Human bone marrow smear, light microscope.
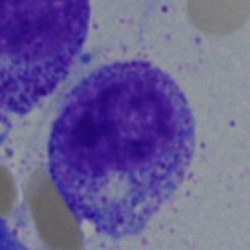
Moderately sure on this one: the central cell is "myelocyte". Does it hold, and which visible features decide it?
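The deciding feature is the chromatin, dark purple and somewhat clumped rather than finely even.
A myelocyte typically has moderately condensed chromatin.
On that basis, myelocyte fits. Many purple granules are scattered through the cytoplasm.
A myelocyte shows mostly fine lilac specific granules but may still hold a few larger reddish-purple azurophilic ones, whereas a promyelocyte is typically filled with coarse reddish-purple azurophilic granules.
Purple granules could belong to either, so they do not settle the choice between myelocyte and promyelocyte. No projections or blebs extend from the cell surface.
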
